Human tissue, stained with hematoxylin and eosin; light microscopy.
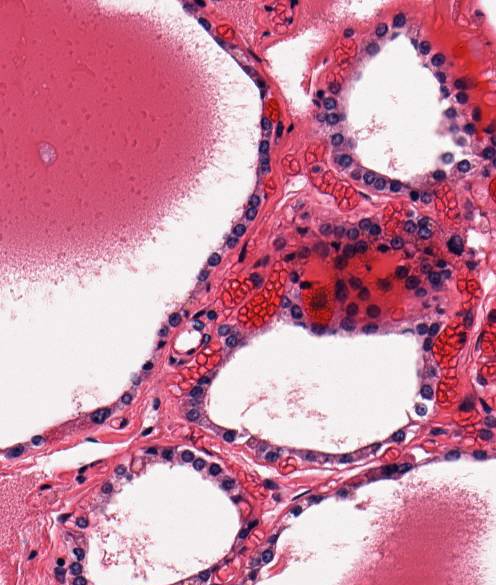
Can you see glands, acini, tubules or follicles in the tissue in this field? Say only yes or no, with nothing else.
Yes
